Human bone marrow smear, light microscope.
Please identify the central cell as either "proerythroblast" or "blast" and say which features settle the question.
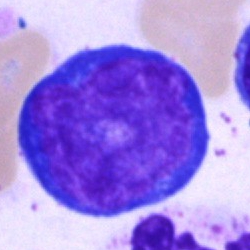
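Proerythroblast. Outline round and smooth. Chromatin finely lacy, no dense dark clumps. One pale rounded area near the centre of the nucleus. Cytoplasm a narrow, deep blue rim around the nucleus.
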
